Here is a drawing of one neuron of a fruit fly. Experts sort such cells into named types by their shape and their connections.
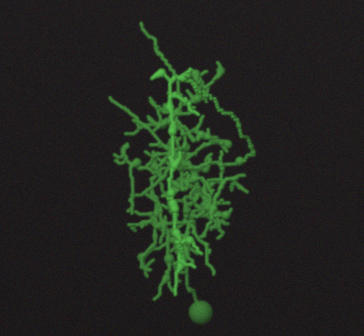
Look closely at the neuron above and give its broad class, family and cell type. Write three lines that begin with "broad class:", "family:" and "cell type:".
broad class: optic-lobe intrinsic neuron
family: Tlp
cell type: Tlp12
